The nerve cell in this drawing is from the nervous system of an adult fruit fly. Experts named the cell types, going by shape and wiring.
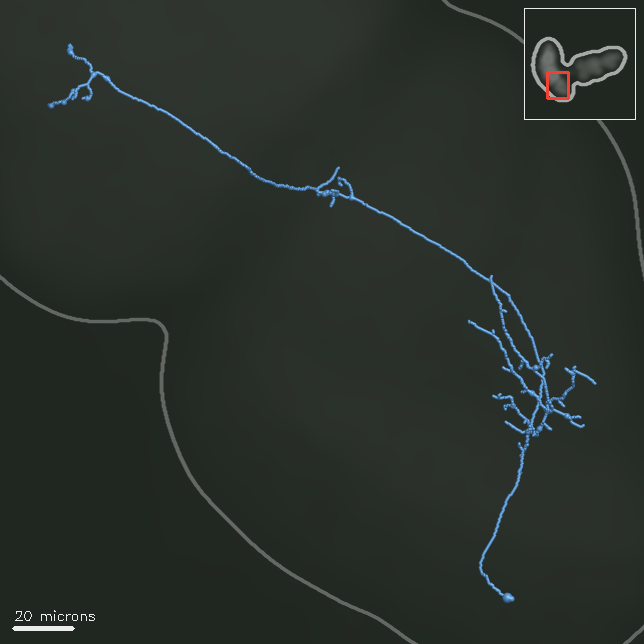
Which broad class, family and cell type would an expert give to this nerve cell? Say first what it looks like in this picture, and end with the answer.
It lies in the brain. The cell body is at the lower right of the picture. From top to bottom in the picture it spans about 190 microns. Its broad class is visual projection neuron. The family is MeTu. It is of cell type MeTu4e.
